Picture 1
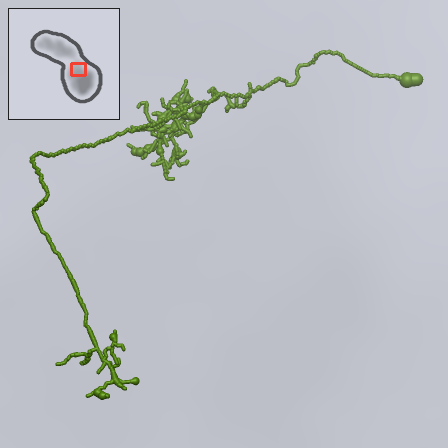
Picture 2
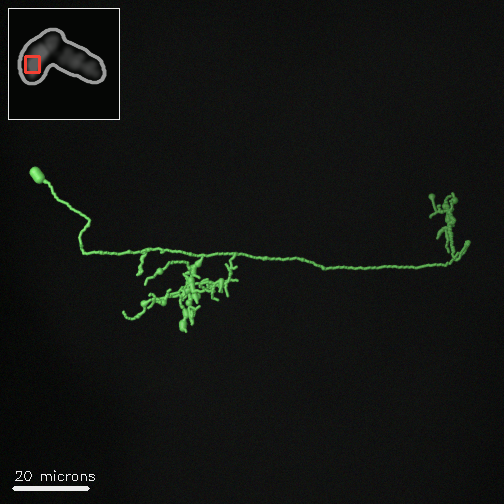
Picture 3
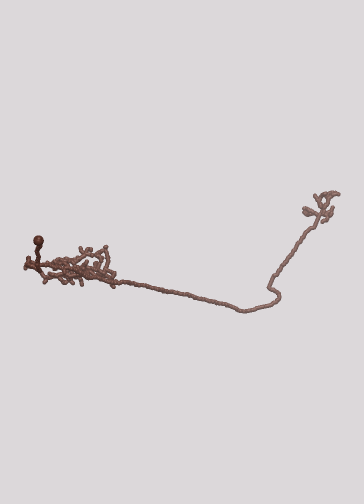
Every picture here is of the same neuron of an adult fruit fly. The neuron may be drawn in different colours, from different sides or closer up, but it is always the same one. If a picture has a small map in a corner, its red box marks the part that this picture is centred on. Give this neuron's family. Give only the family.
Tm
